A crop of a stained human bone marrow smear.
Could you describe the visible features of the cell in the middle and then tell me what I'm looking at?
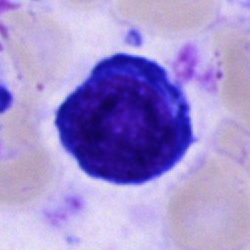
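Nucleus occupies almost the entire cell. Chromatin dense, dark purple-blue, with faintly lighter mottled patches. No granules seen; no vacuoles visible. Cell type: proerythroblast.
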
